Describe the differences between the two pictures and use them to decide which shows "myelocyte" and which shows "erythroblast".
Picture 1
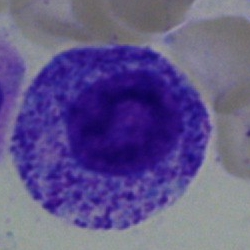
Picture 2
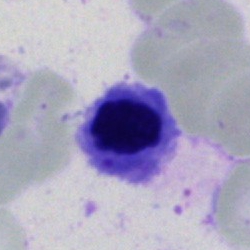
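Here, picture 1 is the myelocyte and picture 2 is the erythroblast. Start with the cytoplasm: the myelocyte's holds granules, with pale lilac showing between them, while the erythroblast's shows no distinct granules.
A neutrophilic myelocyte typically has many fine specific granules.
Then compare the nuclei: the myelocyte's stains dark purple and is a little paler at its centre, but the erythroblast's chromatin is dense and very dark, almost black.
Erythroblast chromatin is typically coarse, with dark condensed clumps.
No nucleoli can be seen in the erythroblast.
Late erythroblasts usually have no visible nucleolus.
The erythroblast's outline is irregular, with a ragged, bumpy edge. Both nuclei sit off-centre: toward the upper right in the myelocyte, whose cytoplasm is widest at lower left, and toward the top in the erythroblast, with a wider band of cytoplasm below.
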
